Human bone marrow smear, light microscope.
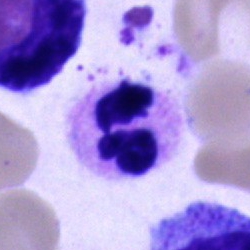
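Segmented neutrophil, the cell in the middle of this bone marrow smear. Its outline strikes me as roughly round; the chromatin looks dense, dark purple and clumped. I can find no nucleoli in the nucleus.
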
